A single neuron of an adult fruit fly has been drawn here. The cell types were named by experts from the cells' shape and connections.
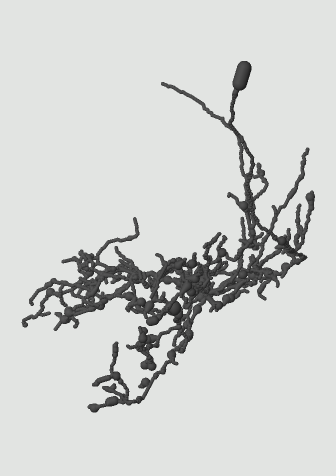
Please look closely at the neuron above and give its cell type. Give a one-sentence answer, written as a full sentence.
The cell type that this neuron has is GNG401.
